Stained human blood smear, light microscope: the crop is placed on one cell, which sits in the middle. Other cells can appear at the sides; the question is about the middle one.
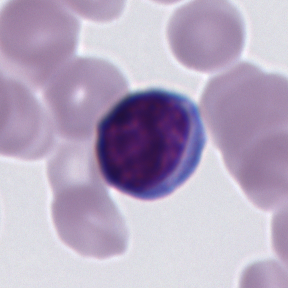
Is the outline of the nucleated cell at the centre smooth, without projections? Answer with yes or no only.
Yes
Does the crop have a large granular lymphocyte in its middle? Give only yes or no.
no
